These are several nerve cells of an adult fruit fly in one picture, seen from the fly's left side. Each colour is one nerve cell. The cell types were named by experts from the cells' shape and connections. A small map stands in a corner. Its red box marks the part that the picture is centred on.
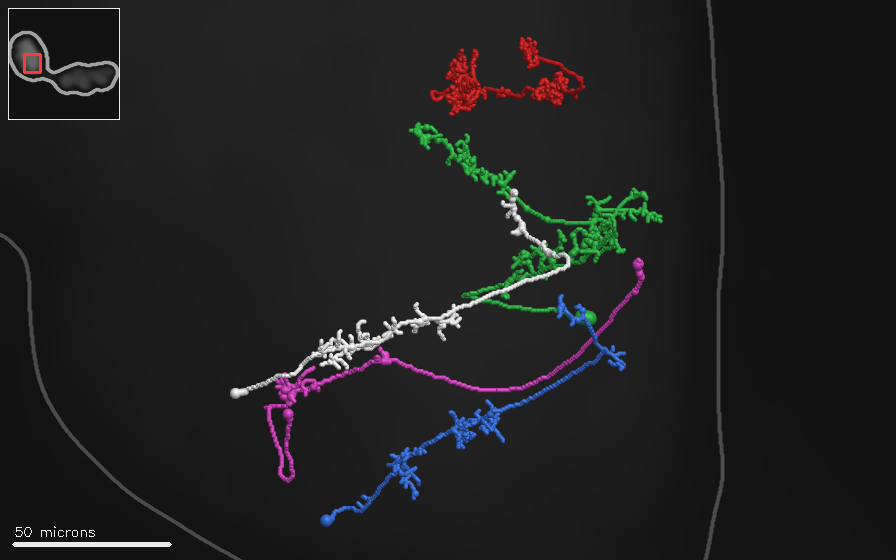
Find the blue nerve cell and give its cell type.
TmY18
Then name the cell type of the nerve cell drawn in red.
Tm6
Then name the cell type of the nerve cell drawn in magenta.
Tm2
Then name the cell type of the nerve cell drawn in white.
Tm12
